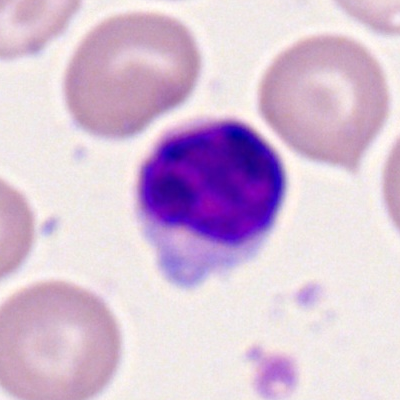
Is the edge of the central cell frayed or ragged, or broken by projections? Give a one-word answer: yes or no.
Yes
